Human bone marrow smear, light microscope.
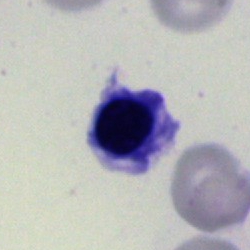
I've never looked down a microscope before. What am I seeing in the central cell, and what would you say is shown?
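Looking into the nucleus, I can't make out any nucleoli. The cytoplasm takes a blue-violet stain, and I see no distinct granules in it. There's also a small pale projection coming off the top edge of the cell. This one is an erythroblast.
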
